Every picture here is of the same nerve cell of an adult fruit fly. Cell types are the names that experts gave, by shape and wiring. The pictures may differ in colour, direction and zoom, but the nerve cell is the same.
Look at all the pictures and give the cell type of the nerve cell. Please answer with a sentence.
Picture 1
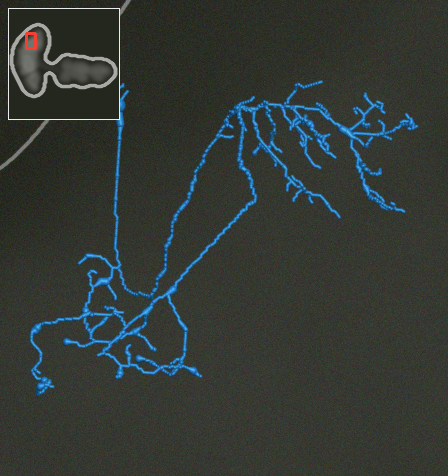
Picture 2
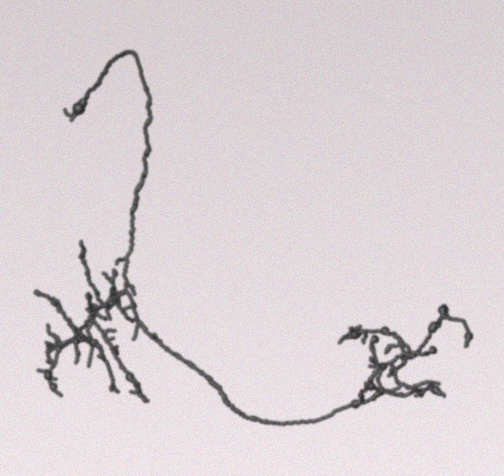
The cell type is CB2047.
